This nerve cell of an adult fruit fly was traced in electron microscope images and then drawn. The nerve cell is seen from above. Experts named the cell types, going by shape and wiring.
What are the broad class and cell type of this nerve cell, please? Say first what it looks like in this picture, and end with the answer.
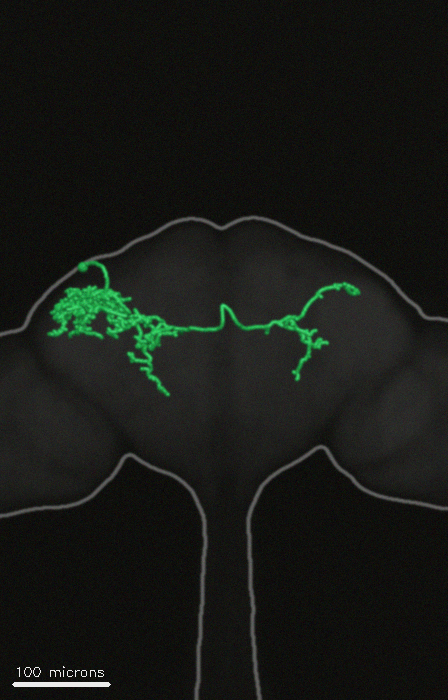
It is in the brain and does not reach the nerve cord. Its cell body lies on the left of the picture. By the scale bar it is about 350 microns wide in this view. Its broad class is central-brain intrinsic neuron. Its cell type is CB1017.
